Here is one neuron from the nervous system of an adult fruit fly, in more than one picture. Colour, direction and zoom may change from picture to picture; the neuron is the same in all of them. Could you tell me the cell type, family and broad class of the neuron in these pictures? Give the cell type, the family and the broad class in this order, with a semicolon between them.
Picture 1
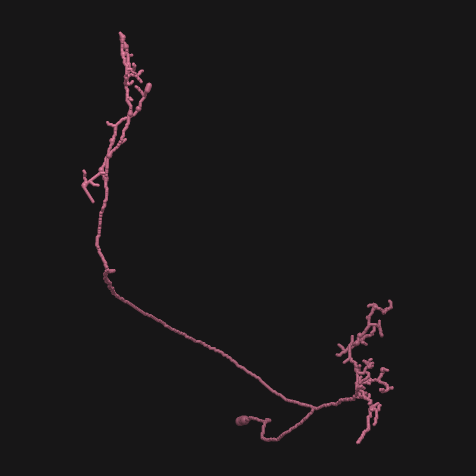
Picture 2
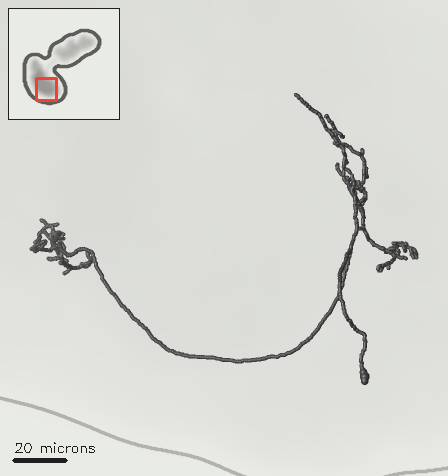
PLP042_b; hemilineage SLPa&l1_lateral; central-brain intrinsic neuron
